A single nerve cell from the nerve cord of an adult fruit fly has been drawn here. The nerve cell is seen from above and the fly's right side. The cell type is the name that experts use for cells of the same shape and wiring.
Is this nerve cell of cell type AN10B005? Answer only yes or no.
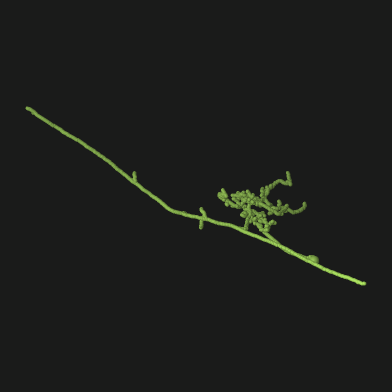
no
